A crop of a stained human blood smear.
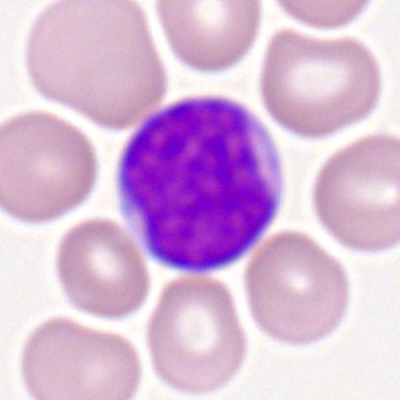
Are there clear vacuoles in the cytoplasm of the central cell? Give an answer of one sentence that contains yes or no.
No, clear vacuoles are not present; its cytoplasm shows no vacuoles.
